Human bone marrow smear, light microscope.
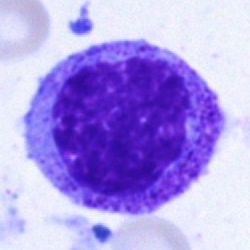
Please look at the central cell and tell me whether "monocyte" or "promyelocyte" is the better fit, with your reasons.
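It's a promyelocyte. Its cytoplasm, a blue-violet rim around the nucleus, is packed with many small purple granules.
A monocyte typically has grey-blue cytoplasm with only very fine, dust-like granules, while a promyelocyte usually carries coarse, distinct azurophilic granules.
The chromatin is clumped into darker patches with paler gaps, and small bumps jut from the left edge of the cell.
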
